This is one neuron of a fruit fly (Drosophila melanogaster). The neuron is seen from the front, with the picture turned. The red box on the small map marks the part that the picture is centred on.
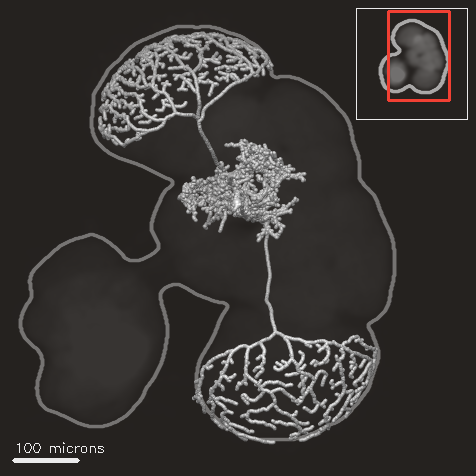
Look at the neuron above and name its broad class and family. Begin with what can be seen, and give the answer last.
From top to bottom in the picture it spans about 650 microns. The picture shows dozens of branch ends. This is a visual centrifugal neuron. Its family is MeVCMe.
